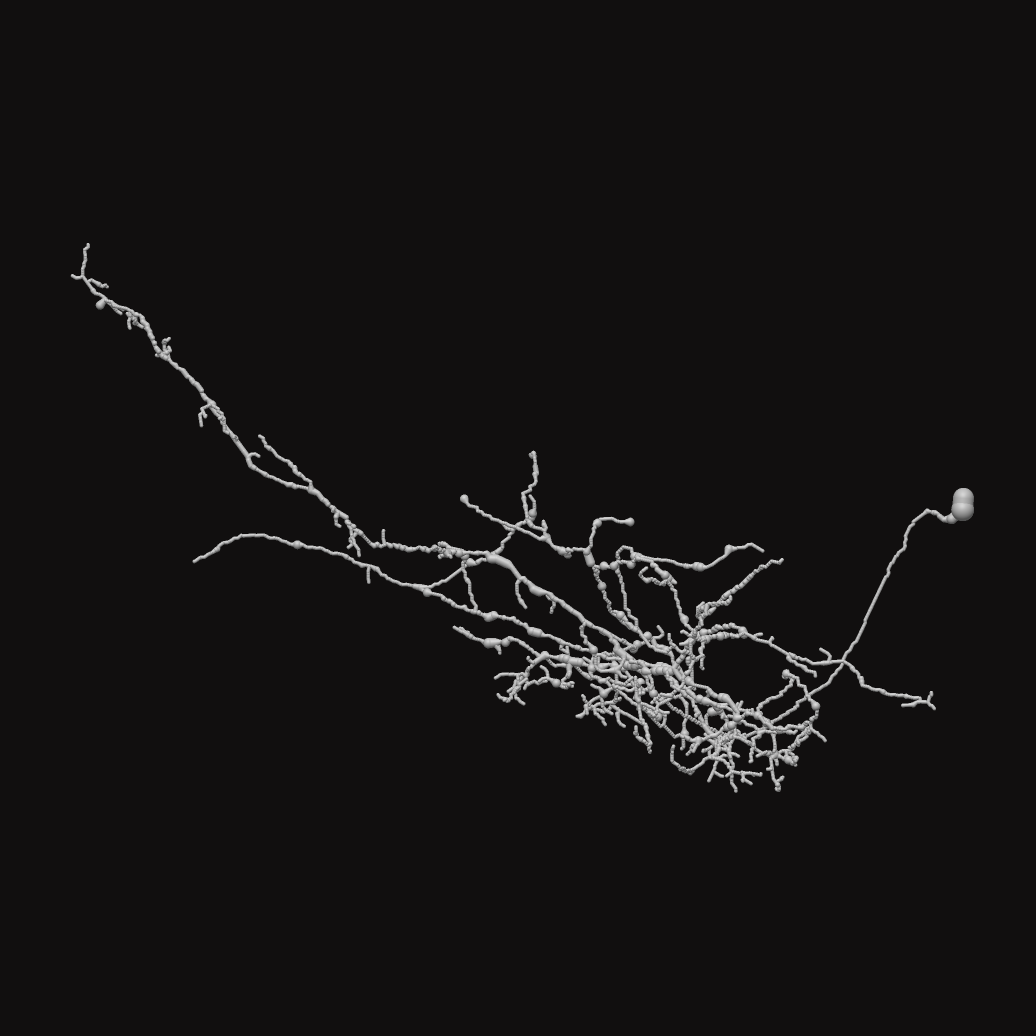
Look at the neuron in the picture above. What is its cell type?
GNG601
